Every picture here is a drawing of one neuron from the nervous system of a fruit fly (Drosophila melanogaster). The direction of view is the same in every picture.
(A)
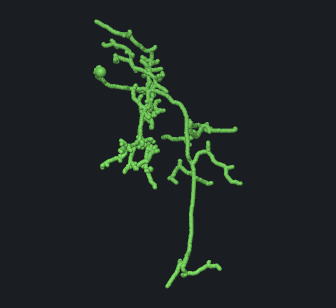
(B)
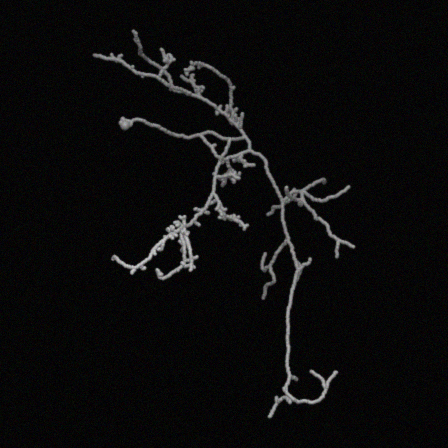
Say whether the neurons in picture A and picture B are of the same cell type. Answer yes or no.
yes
